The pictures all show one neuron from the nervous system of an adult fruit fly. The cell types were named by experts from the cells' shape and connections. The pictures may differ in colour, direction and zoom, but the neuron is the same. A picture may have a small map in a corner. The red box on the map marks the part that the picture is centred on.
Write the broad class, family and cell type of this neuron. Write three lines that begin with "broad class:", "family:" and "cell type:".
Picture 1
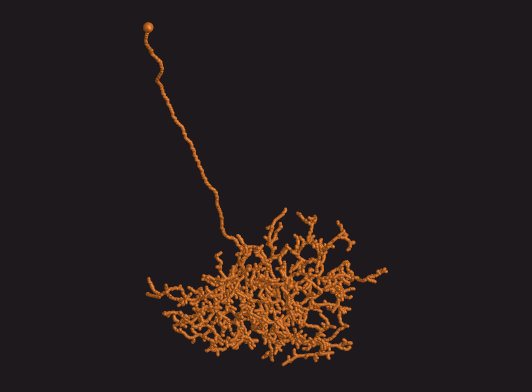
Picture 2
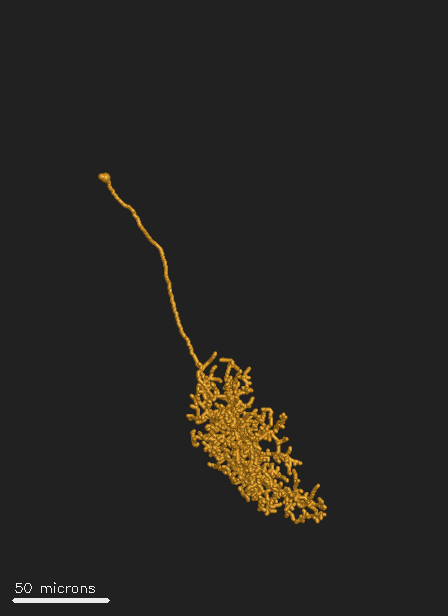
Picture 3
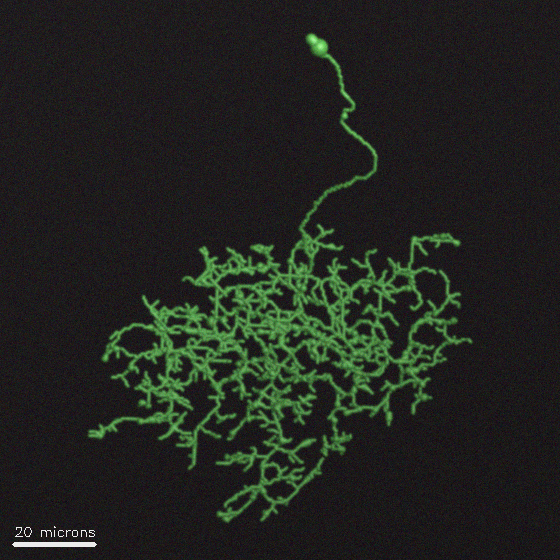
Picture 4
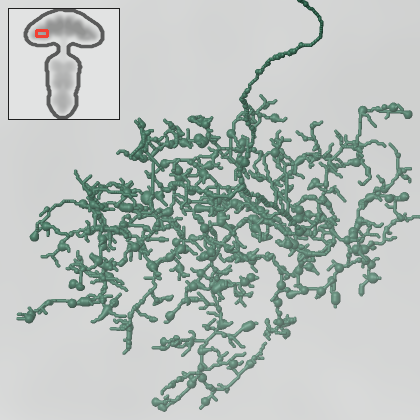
broad class: optic-lobe intrinsic neuron
family: Pm
cell type: Pm6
